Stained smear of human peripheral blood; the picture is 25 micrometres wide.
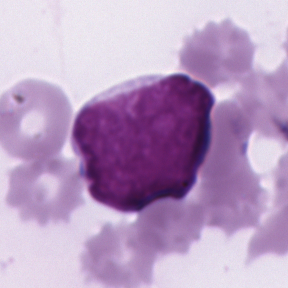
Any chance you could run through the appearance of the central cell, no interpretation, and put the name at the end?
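Nearly the whole cell is filled by a nucleus stained deep reddish purple. Its chromatin is finely textured, without coarse dark clumps. A thin pale rim of cytoplasm shows only along the upper-left edge. The cell is a myeloblast.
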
